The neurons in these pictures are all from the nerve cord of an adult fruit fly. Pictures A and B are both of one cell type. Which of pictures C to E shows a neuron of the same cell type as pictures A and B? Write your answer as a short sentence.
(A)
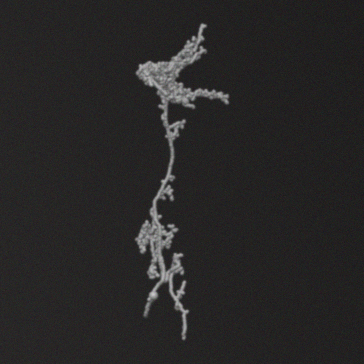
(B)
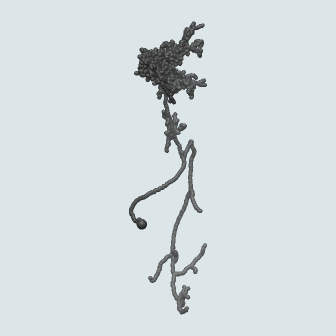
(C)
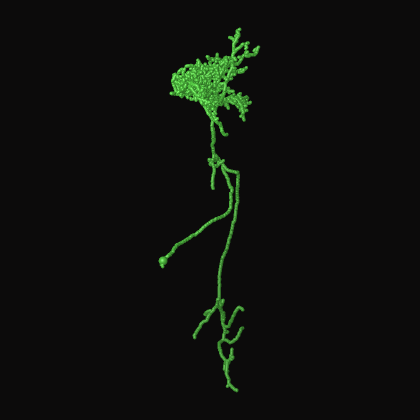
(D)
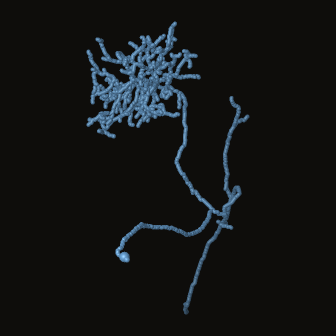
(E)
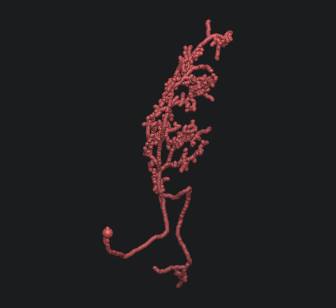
The neuron in picture C is of the same cell type.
